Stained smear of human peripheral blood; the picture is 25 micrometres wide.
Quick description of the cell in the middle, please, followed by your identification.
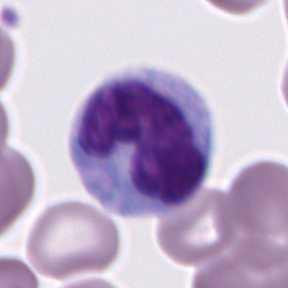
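Let me start with the outline, which is round and smooth. The nucleus is bent into a horseshoe, and its opening faces downward. Most of it lies along the upper and right parts of the cell. I can't make out any nucleoli in it. This cell is a monocyte.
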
